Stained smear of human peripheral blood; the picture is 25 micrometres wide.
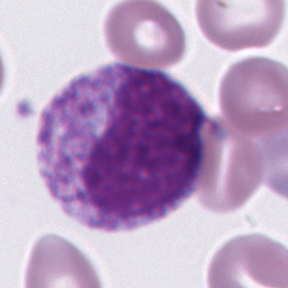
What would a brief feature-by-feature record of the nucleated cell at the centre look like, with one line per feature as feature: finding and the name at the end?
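Outline: round
Nucleus: stains deep purple
Cytoplasm: a crescent on the left side of the cell
Granules: coarse and purple, filling the cytoplasm
Name: myelocyte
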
